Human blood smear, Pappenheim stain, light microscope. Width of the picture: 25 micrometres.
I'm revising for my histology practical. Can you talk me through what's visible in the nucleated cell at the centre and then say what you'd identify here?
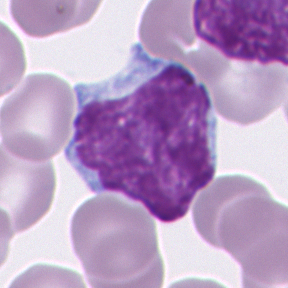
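The nucleus, with an irregular, many-cornered outline about 13 micrometres across, fills most of the cell. Dark purple, mottled chromatin shows paler streaks between denser areas. A scant pale blue cytoplasmic rim is widest at upper left; small pointed cytoplasmic projections stick out along the upper edge. This is a typical lymphocyte.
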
